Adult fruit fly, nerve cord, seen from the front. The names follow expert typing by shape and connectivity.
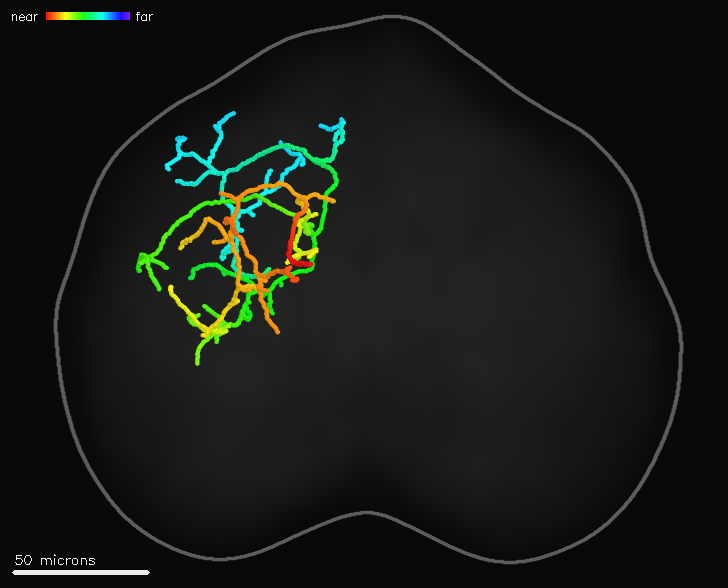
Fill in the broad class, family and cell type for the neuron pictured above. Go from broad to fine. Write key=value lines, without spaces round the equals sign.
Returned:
broad_class=descending neuron
family=hemilineage LB6
cell_type=DNge007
